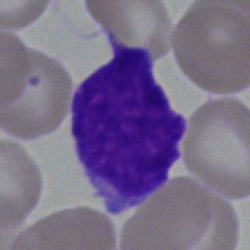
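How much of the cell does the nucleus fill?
Nearly all of it; the cytoplasm is scant, just a pale blue rim at the lower end.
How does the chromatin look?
Dark purple, densely stained, faintly mottled.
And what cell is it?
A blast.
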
